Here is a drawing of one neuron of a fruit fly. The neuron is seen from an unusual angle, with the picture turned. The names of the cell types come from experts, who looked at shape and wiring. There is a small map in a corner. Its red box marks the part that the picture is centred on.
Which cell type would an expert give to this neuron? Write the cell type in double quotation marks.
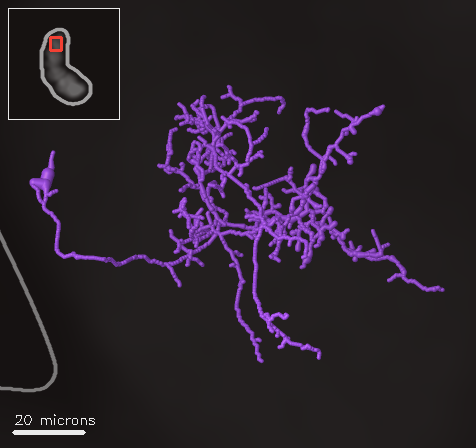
"IN13B035"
